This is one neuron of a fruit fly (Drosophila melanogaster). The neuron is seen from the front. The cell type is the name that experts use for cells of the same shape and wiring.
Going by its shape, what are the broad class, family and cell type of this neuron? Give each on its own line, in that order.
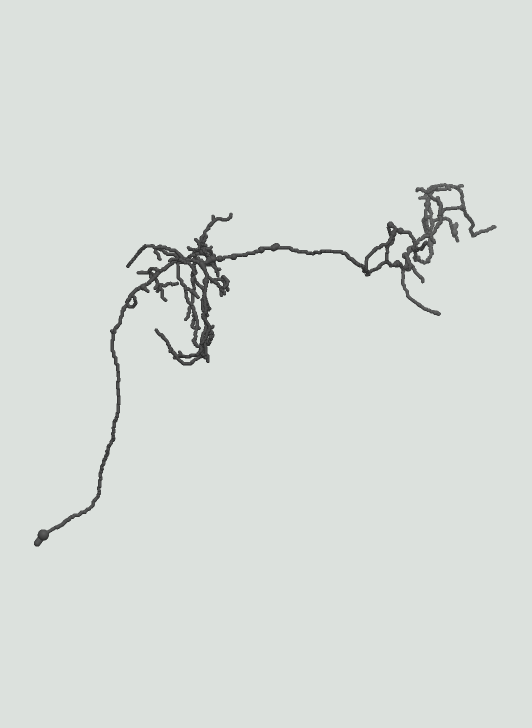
nerve-cord intrinsic neuron
hemilineage 06A
IN06A076_b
